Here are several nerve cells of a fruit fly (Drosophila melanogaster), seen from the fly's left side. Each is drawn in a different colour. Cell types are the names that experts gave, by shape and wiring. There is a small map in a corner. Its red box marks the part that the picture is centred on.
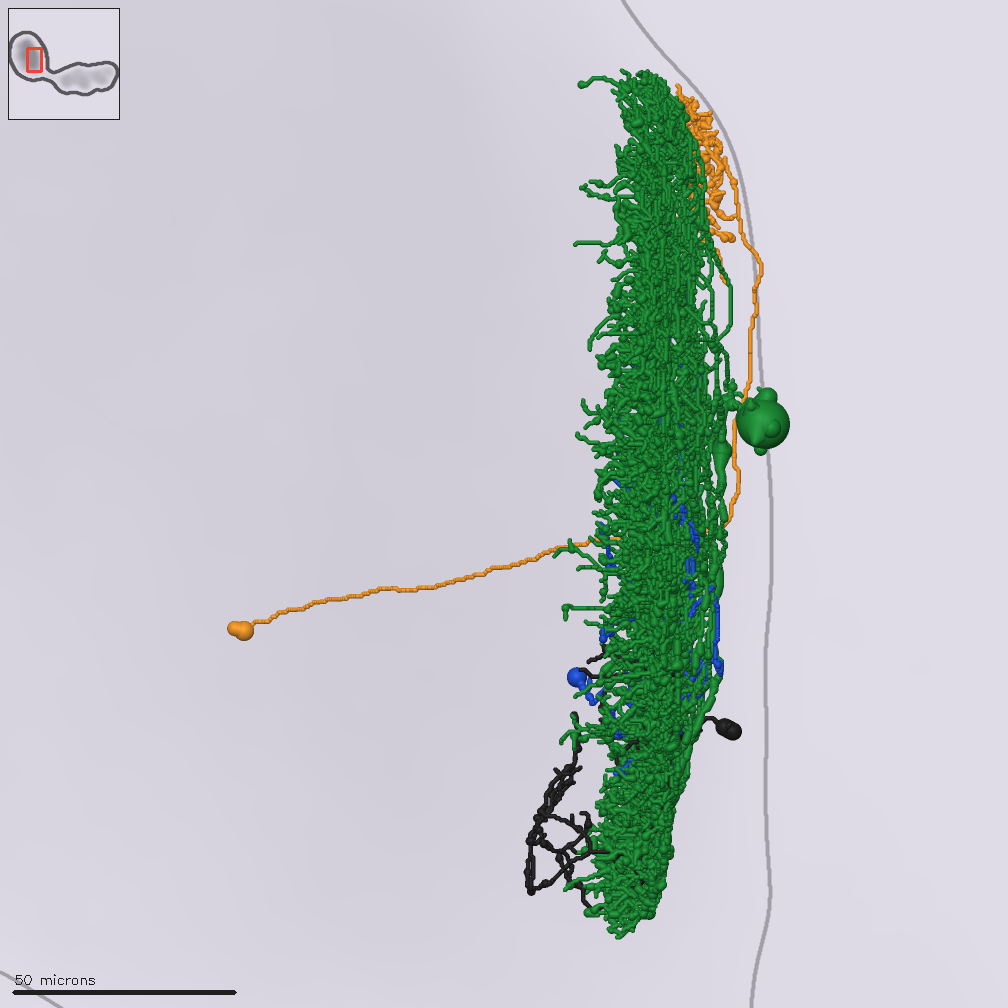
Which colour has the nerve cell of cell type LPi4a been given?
black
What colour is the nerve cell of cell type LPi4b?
green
